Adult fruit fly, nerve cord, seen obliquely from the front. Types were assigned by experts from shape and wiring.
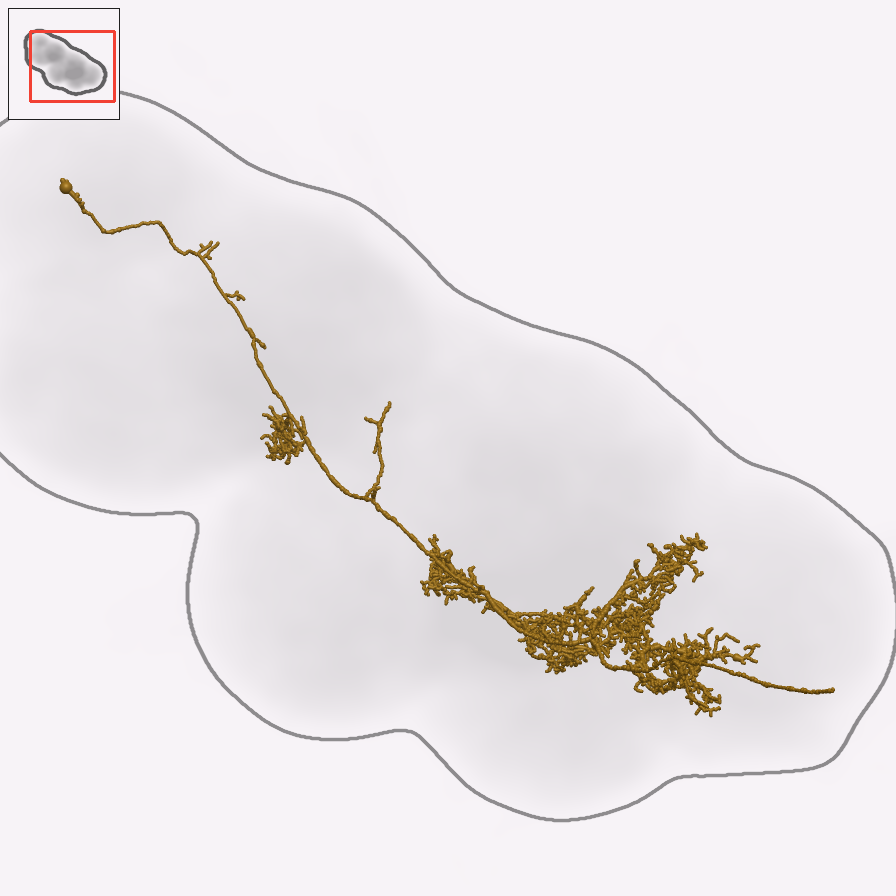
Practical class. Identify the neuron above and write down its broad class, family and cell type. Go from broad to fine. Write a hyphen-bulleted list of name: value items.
- broad class: ascending neuron
- family: hemilineage 09B
- cell type: AN09B009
